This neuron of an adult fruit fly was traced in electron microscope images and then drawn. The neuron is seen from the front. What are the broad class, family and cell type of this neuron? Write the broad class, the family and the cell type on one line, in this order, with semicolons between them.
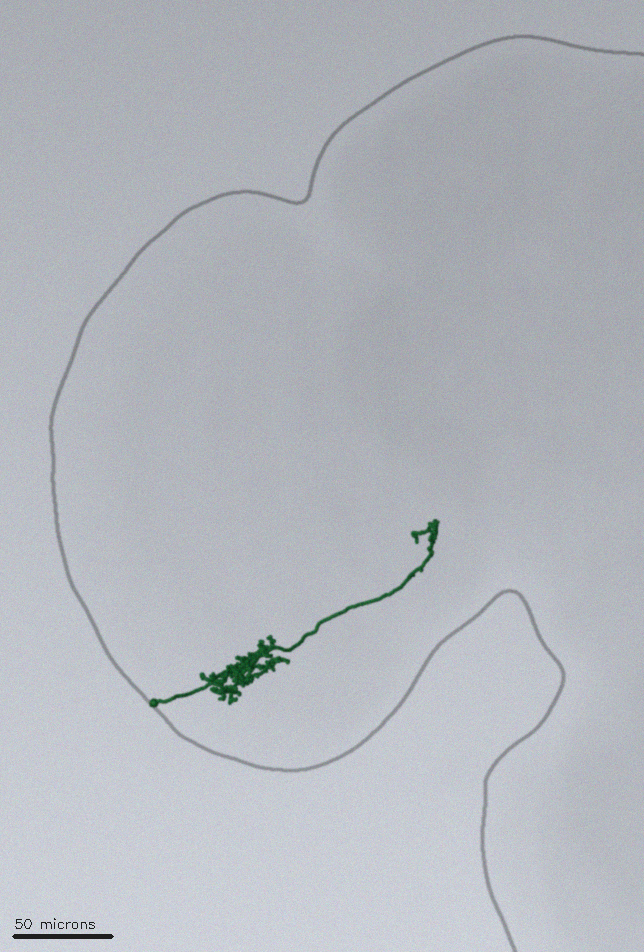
optic-lobe intrinsic neuron; Tm; Tm5c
